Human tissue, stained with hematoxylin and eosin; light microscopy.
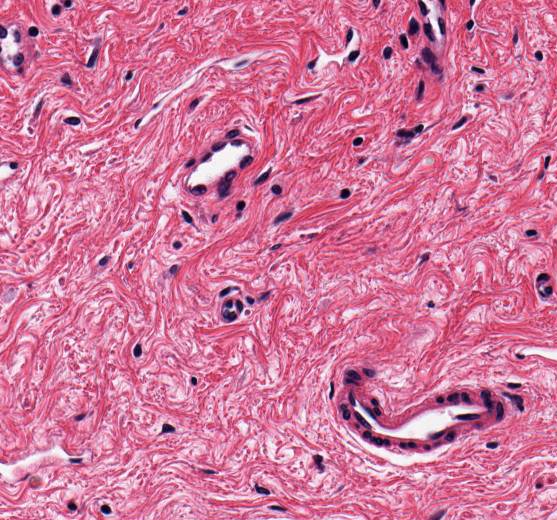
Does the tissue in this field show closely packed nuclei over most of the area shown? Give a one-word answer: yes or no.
No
